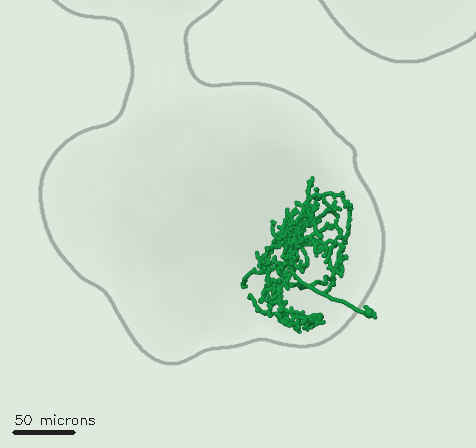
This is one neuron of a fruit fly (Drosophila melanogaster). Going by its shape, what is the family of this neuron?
hemilineage 20A.22A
